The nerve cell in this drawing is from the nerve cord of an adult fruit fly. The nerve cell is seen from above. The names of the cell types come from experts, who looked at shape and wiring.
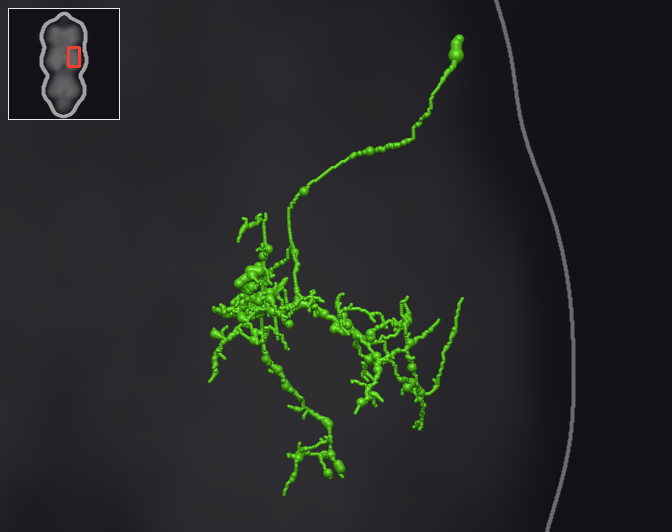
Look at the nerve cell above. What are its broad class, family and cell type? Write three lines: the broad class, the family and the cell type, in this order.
nerve-cord intrinsic neuron
hemilineage 09A
IN09A033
